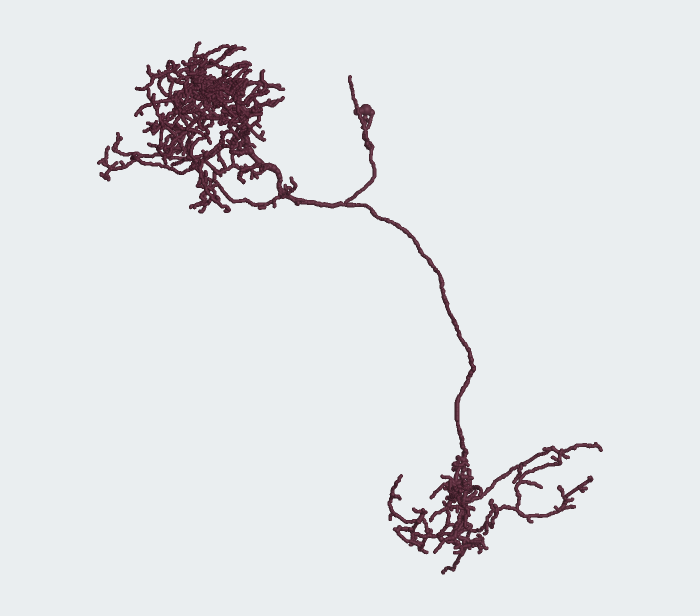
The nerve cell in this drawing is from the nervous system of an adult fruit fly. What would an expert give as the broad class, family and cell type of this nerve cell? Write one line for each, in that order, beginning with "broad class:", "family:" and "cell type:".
broad class: central-brain intrinsic neuron
family: LHPV
cell type: LHPV10c1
